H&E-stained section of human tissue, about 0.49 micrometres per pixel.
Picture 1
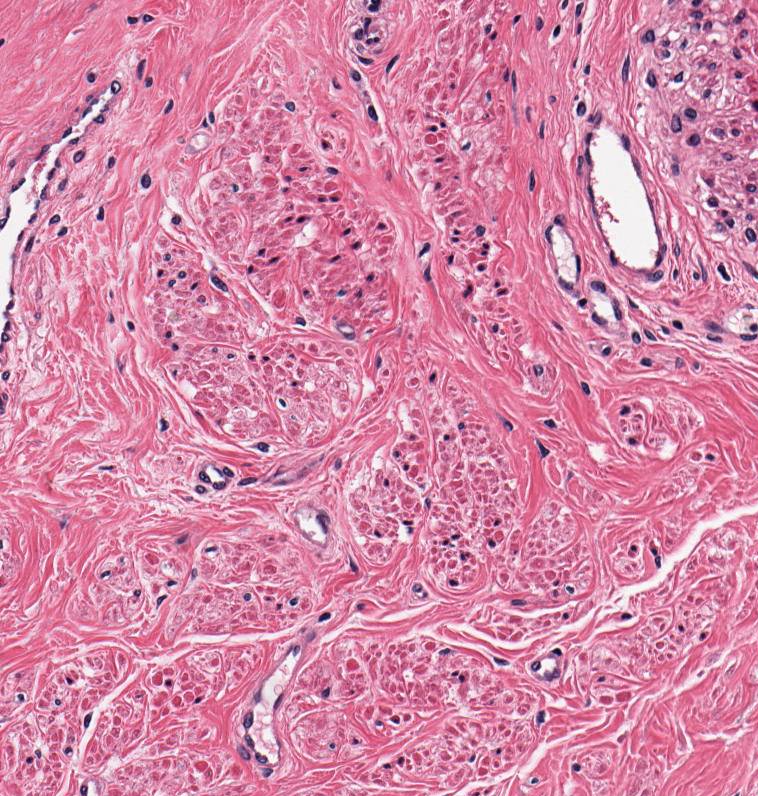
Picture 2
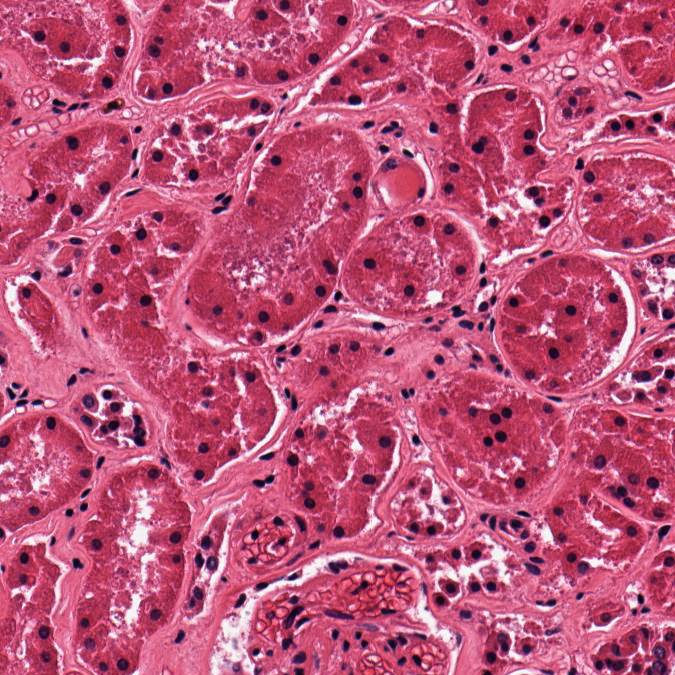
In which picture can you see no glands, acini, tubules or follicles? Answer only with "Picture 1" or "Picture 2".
Picture 1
